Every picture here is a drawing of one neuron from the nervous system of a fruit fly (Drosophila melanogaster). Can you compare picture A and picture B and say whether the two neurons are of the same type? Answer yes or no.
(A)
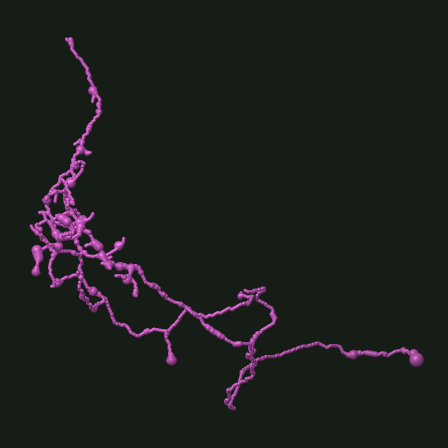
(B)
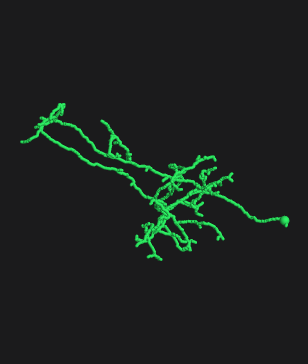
no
